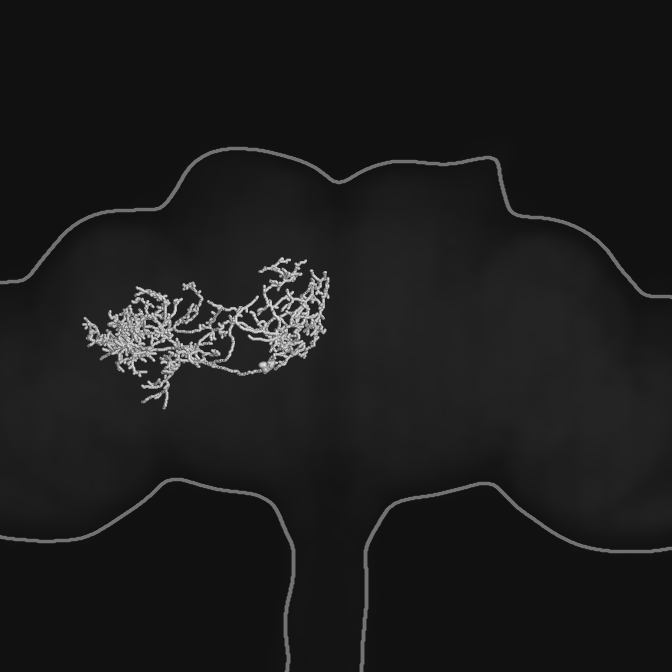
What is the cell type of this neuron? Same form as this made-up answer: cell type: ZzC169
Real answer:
cell type: SLP389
